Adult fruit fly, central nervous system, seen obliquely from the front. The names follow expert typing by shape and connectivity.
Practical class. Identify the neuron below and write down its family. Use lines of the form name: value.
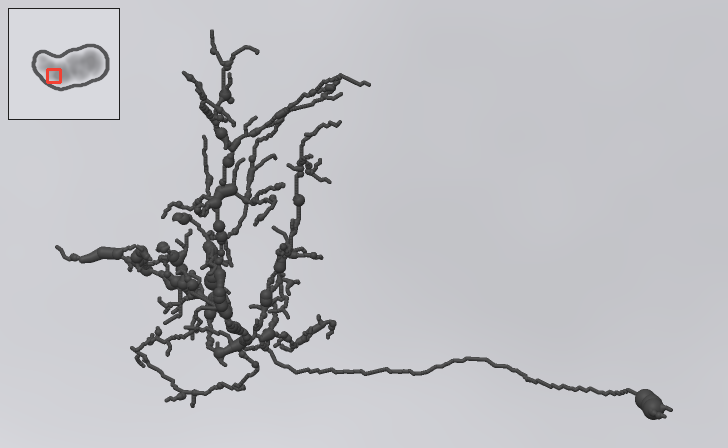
family: hemilineage 14A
